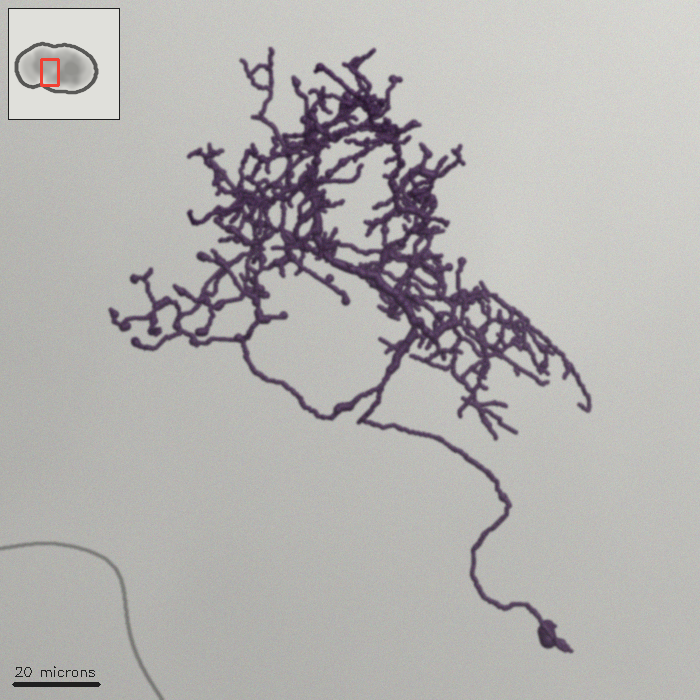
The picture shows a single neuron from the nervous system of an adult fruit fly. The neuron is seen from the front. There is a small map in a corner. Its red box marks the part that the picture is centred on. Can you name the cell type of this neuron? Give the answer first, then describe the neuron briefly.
The cell type is CB0312. Its broad class is central-brain intrinsic neuron. The cell body can be seen at the lower right of the picture. From top to bottom in the picture it spans about 140 microns. The picture shows more than a hundred branch ends.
